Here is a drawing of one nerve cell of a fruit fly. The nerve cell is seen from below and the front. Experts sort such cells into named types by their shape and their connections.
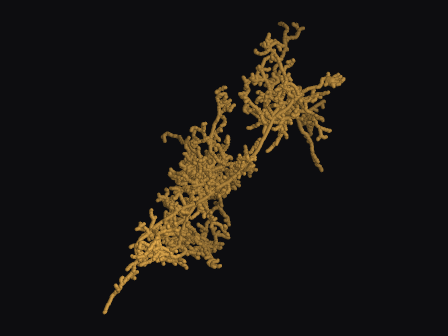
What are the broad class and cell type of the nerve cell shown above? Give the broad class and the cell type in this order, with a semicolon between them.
central-brain intrinsic neuron; PS059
